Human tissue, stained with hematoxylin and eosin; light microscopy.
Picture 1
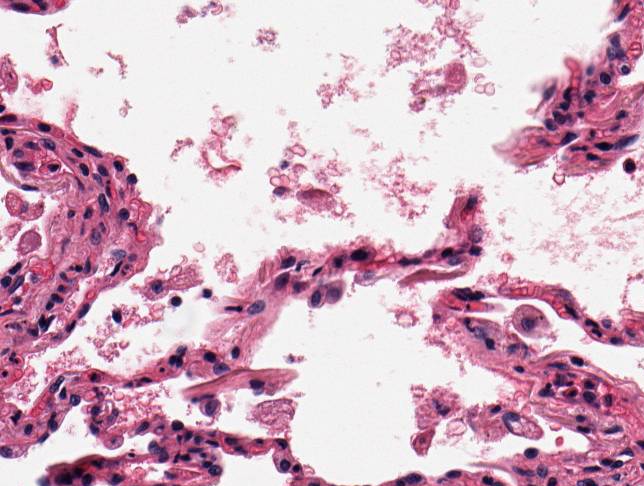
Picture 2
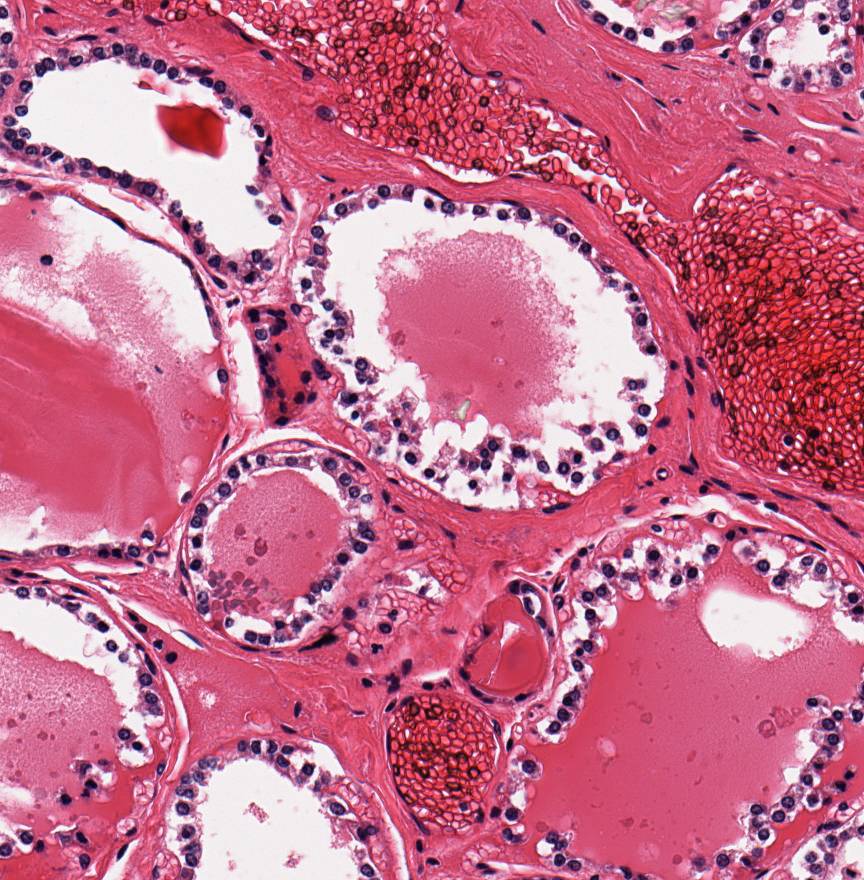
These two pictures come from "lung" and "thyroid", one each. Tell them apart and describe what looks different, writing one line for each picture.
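The field in picture 1 comes from the lung. No glands are present anywhere in the field.
The field in picture 2 comes from the thyroid. The field is made up of rounded, closed follicles of varying size packed closely together.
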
